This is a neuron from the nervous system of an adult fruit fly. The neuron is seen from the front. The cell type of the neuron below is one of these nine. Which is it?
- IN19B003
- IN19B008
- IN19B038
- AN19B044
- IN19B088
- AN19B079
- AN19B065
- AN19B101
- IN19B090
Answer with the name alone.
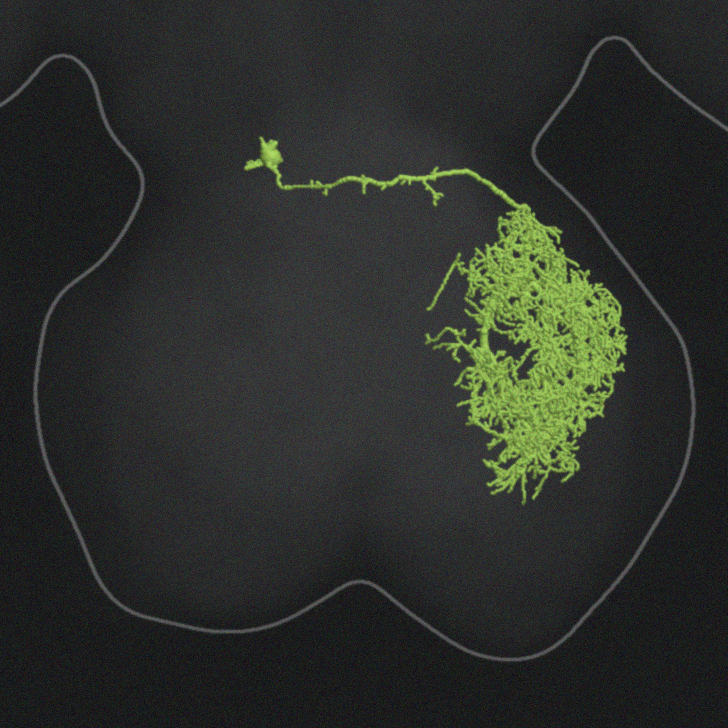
IN19B003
